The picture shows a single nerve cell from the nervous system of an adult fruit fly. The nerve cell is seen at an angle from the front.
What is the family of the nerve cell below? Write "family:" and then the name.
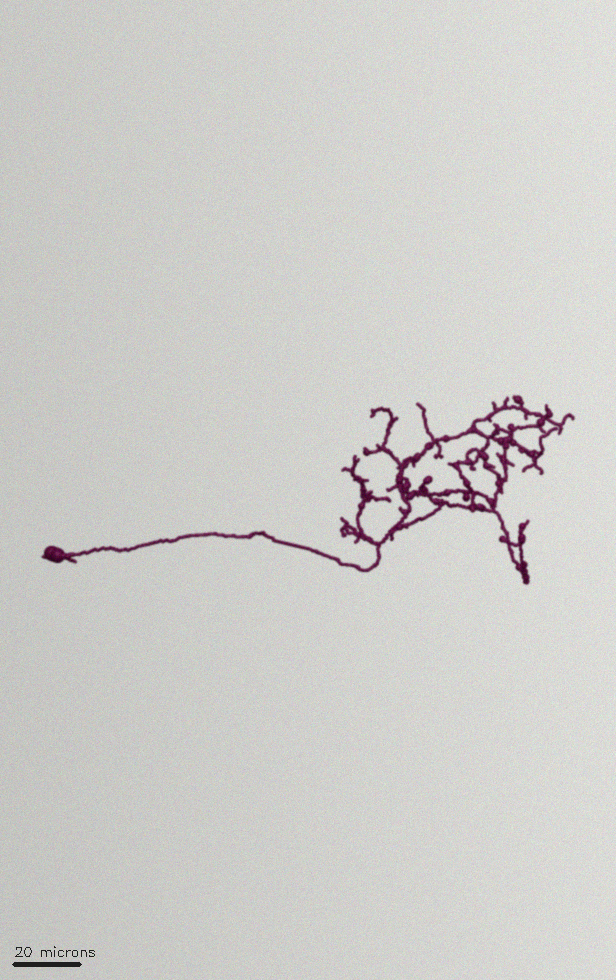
family: hemilineage 14A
